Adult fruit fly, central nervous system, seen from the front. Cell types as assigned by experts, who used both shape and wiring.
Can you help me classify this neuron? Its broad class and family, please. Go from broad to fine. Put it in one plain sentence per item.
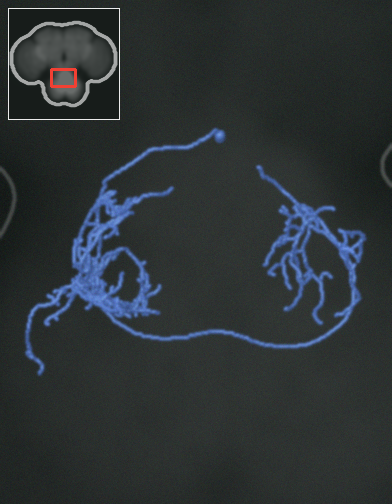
A nerve-cord intrinsic neuron of hemilineage 19B.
